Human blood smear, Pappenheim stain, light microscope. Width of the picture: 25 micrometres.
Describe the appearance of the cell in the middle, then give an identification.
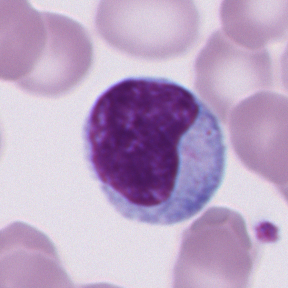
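Nucleus bean-shaped, indented on its right side, about 10 micrometres across. Lies toward the upper left of the cell; fills about 60% of the cell's area. Chromatin dark purple, densely packed. Cytoplasm pale grey-blue, forming a crescent along the right and lower edge. This is a typical lymphocyte.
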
